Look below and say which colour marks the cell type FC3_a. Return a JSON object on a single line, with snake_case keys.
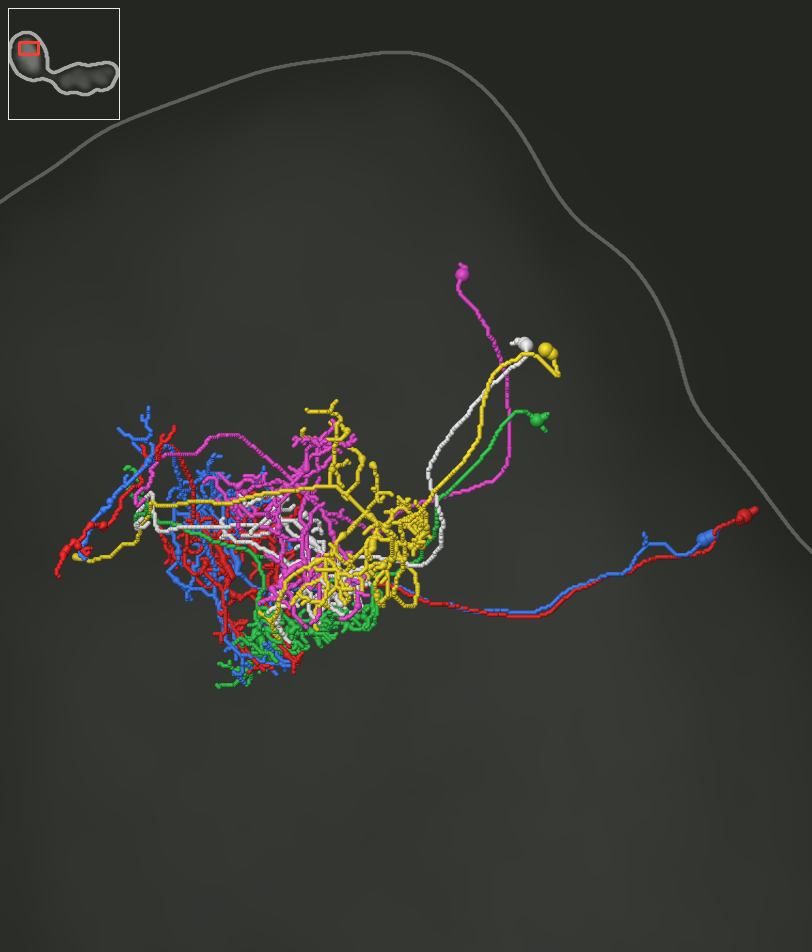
{"colour": "magenta"}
